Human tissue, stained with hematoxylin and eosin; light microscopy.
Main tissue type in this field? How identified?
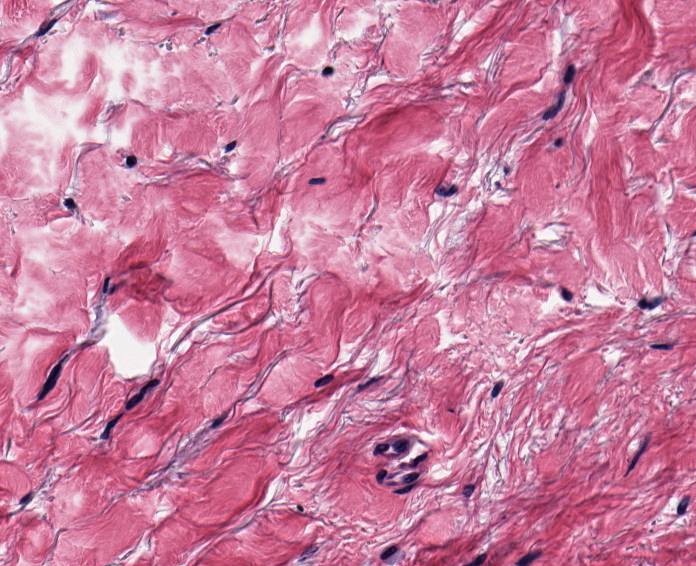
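This is dermis. Thick pink collagen bundles running in many different directions fill the whole field, with sparse, small, dark, spindle-shaped fibroblast nuclei scattered singly between them.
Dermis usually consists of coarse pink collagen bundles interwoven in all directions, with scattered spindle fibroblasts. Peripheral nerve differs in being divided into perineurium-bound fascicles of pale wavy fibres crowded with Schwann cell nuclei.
No epithelium and no fat cells are present in the field.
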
